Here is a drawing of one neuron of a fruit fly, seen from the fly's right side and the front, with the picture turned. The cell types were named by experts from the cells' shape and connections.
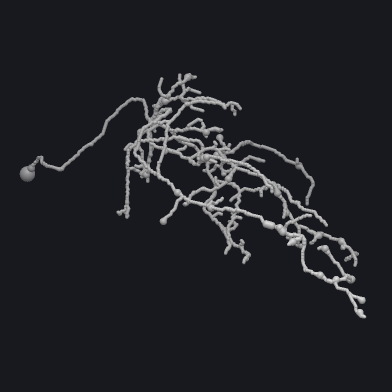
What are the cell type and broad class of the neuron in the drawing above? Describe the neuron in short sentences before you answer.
Its cell body lies on the left of the picture. The picture shows dozens of branch ends. The cell type is INXXX454. This is a nerve-cord intrinsic neuron.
